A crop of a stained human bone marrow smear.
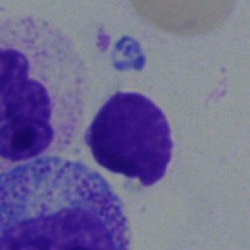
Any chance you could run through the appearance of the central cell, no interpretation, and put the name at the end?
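Dark nucleus occupying nearly the entire cell; no clear rim of cytoplasm. Nucleoli not seen. No granules over the cell. Small pale bulge projecting from the bottom edge. Name: lymphocyte.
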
